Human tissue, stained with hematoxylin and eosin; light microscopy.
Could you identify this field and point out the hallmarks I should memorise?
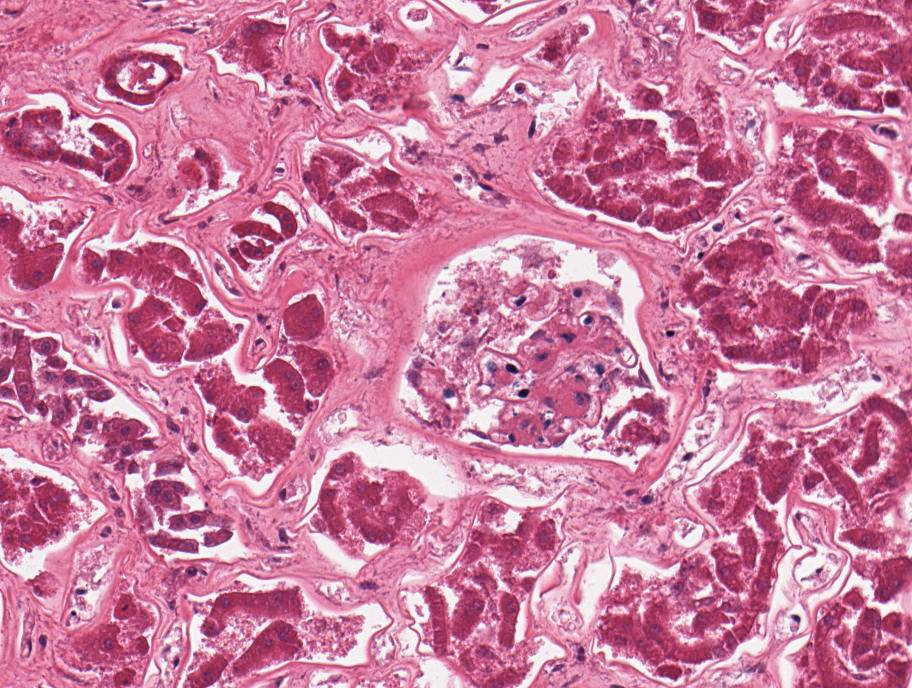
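Cortical labyrinth of the kidney is the tissue shown. Its epithelial cells carry abundant, deeply eosinophilic, granular cytoplasm around small round nuclei.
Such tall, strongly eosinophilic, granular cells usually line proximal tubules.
Many separate tubules and nests are scattered across the field, spaced apart by pale pink stroma. Cells inside the central rounded body stain paler pink than the surrounding epithelium.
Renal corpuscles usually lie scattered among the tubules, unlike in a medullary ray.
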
